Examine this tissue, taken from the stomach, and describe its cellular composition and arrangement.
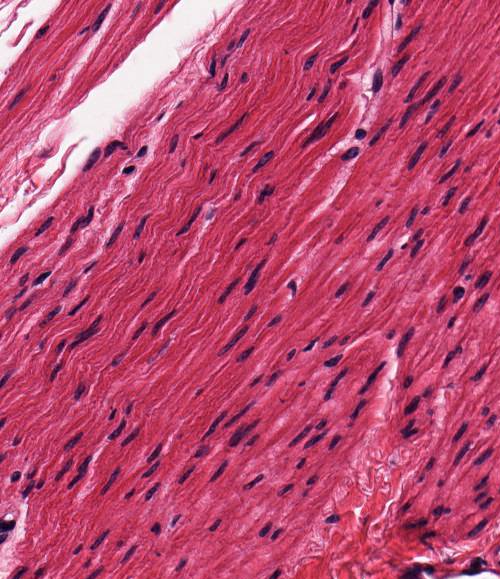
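First, the nuclei: elongated and dark purple. Second, their orientation, with each long axis parallel to the direction of the fibres. Third, their distribution: they are scattered singly and fairly evenly across the field. Finally, the cytoplasm of the cells stains a strong pink-red.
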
